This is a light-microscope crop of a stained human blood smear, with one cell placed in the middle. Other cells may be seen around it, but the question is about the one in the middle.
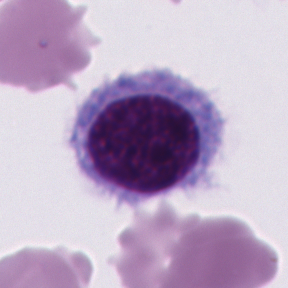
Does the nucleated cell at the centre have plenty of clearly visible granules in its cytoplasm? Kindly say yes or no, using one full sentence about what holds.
No, no visible granules are present in the cytoplasm of the cell.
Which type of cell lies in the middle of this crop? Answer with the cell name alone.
hairy cell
